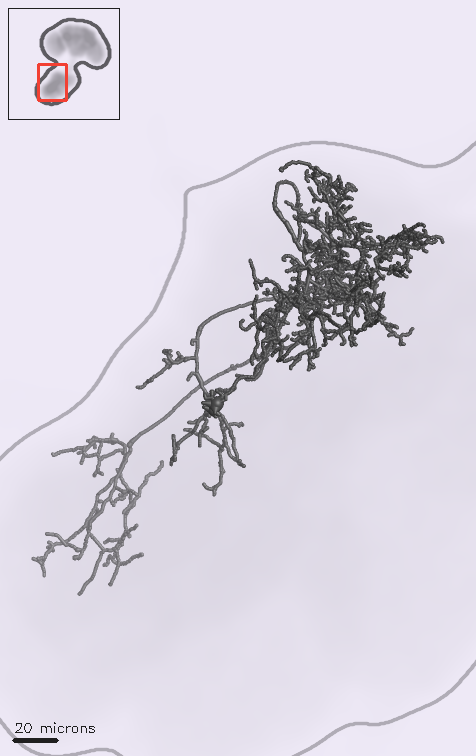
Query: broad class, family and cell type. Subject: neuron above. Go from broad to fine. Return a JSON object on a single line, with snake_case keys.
{"broad_class": "nerve-cord intrinsic neuron", "family": "hemilineage 12A", "cell_type": "IN12A003"}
